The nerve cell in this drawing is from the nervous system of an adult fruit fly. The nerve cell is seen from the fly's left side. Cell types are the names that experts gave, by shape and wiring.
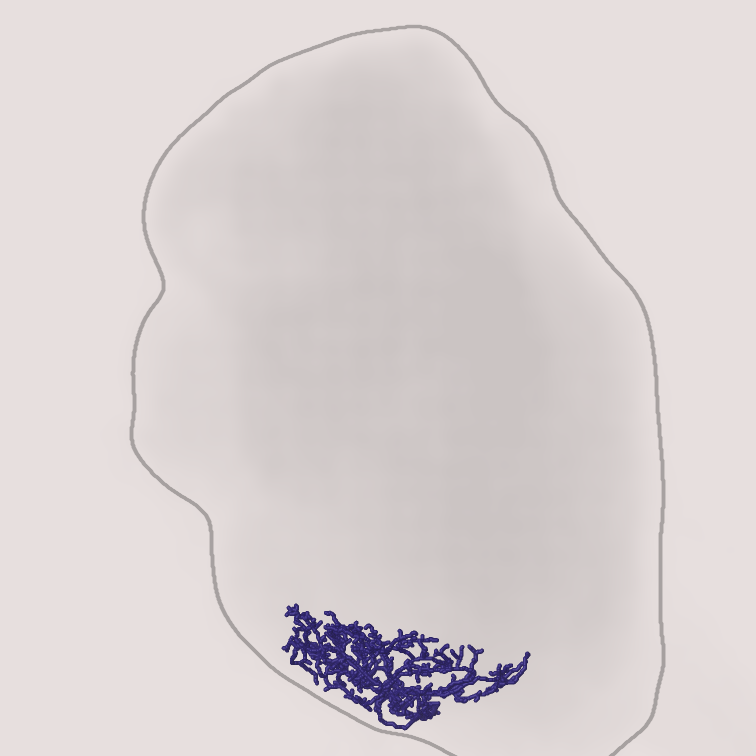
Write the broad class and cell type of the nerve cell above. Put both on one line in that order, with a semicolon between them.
central-brain intrinsic neuron; GNG216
